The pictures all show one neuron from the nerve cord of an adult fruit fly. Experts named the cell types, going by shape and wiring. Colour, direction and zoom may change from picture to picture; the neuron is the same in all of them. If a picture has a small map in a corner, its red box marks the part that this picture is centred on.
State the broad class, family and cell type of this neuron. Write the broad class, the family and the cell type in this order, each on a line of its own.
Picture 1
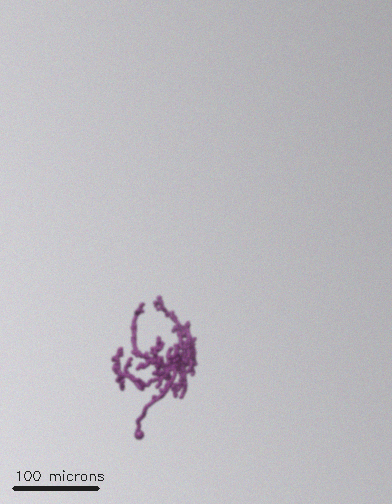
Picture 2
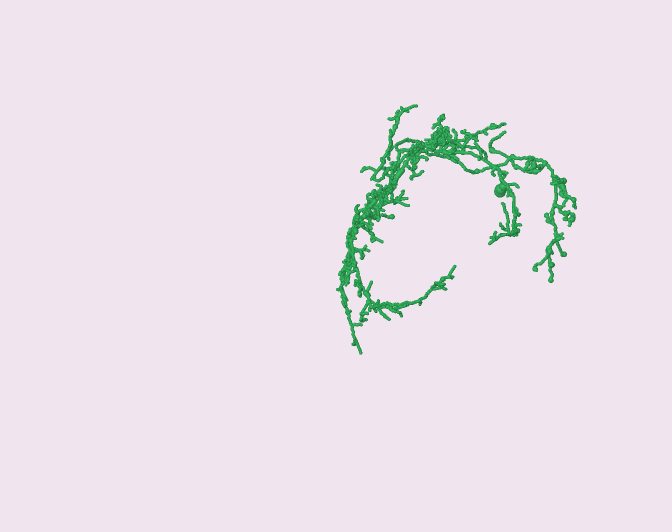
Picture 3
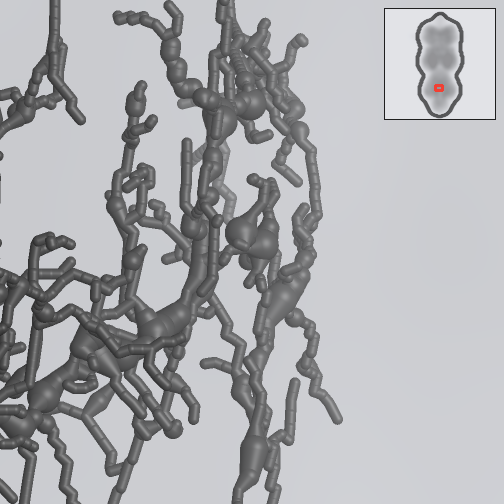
nerve-cord intrinsic neuron
hemilineage 03A
IN03A055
